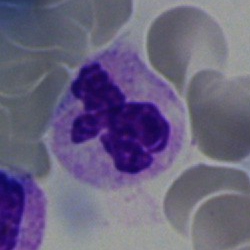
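Segmented neutrophil, central cell, stained bone marrow smear. Outline roughly round, edge smooth. Chromatin dense, staining dark purple. Cytoplasm free of vacuoles.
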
